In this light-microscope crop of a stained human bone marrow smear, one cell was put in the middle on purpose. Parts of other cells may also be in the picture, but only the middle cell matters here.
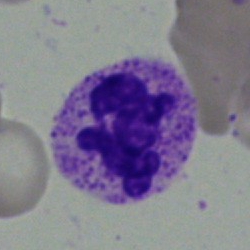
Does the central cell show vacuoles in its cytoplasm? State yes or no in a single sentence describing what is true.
No, the cell's cytoplasm contains no vacuoles.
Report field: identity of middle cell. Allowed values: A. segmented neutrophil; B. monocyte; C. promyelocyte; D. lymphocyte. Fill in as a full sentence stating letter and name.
Option A is the correct selection, for the cell at the centre is a segmented neutrophil.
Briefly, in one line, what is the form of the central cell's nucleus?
The nucleus has been partitioned into two or more lobes.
